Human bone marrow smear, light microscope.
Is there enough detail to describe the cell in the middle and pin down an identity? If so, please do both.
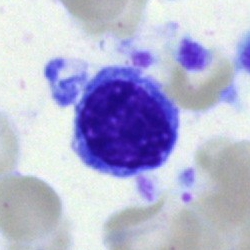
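Roughly round in outline, the cell has a slightly uneven edge. Its chromatin is dense and dark purple. Deep blue cytoplasm forms only a thin rim around the nucleus. It is a lymphocyte.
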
